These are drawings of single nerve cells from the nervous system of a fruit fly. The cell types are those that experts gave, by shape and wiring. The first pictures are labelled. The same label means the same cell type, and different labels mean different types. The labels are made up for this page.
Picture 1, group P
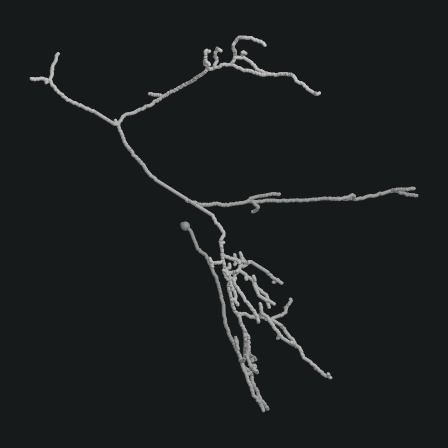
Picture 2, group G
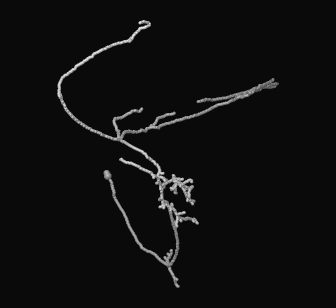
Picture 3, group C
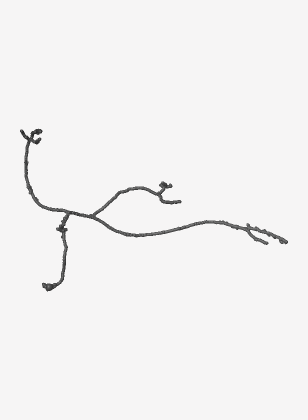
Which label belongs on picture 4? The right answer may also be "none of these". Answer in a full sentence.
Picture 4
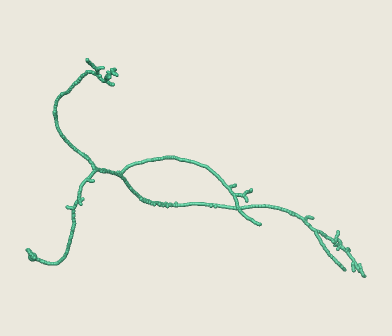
It belongs to group C.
